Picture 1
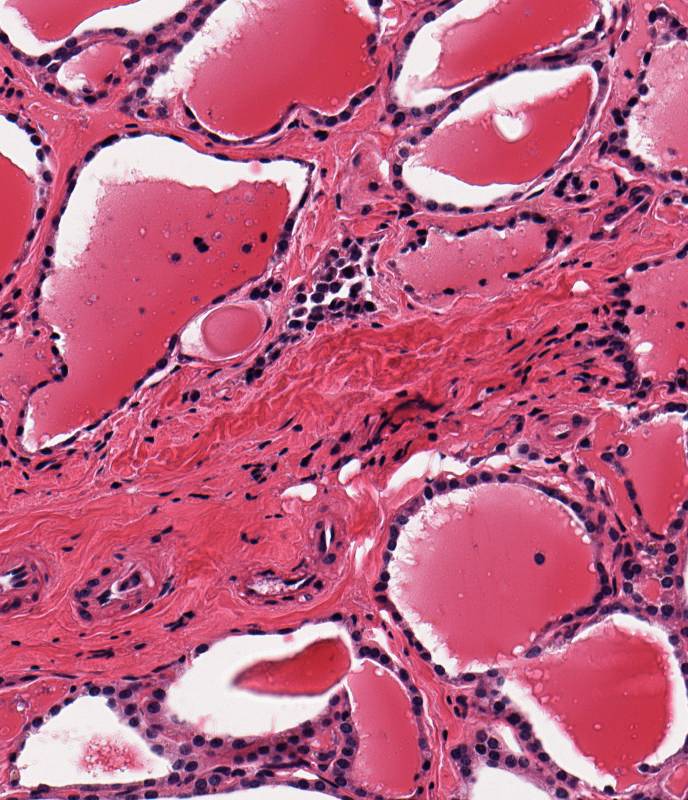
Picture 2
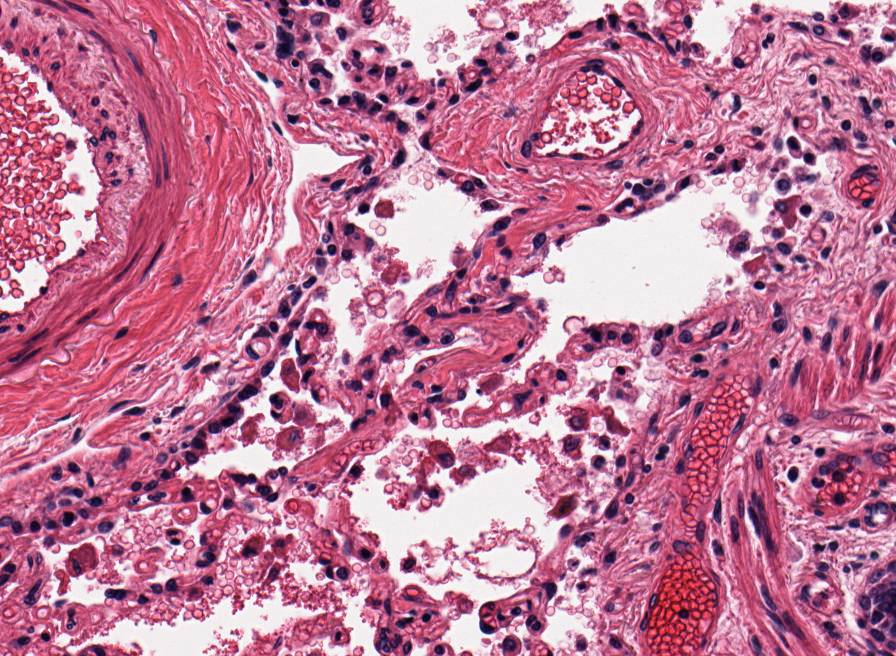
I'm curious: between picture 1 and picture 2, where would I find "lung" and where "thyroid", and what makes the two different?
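Thyroid in picture 1, lung in picture 2. Thyroid field: many closely packed follicles, a band of fibrous stroma crossing between upper and lower groups. Lung field centre: irregular open spaces between thin cellular partitions, with large rounded macrophages of abundant pink cytoplasm free inside.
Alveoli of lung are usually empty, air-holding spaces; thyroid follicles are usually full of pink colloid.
Follicle lining: one layer of flattened to low cuboidal epithelial cells, nuclei small, round, dark, evenly spaced.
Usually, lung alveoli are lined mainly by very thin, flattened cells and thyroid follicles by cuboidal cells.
Lung vessels: large, upper left, thick wall of pink fibres around the lumen; smaller, upper middle, fibrous pink wall, red blood cells inside. Above the fibrous band near top centre: a small cluster of lymphocytes with dark round nuclei.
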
